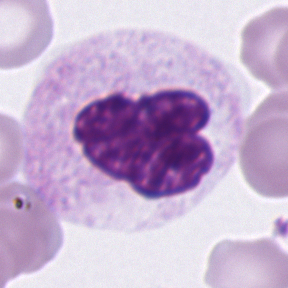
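Segmented neutrophil, the nucleated cell in the centre of the smear. Looking at it, the outline seems round and smooth. The nucleus, as far as I can tell, sits near the middle of the cell, and I can't make out any nucleoli in it. Fine, dust-like pinkish-violet granules appear scattered all through the cytoplasm.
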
